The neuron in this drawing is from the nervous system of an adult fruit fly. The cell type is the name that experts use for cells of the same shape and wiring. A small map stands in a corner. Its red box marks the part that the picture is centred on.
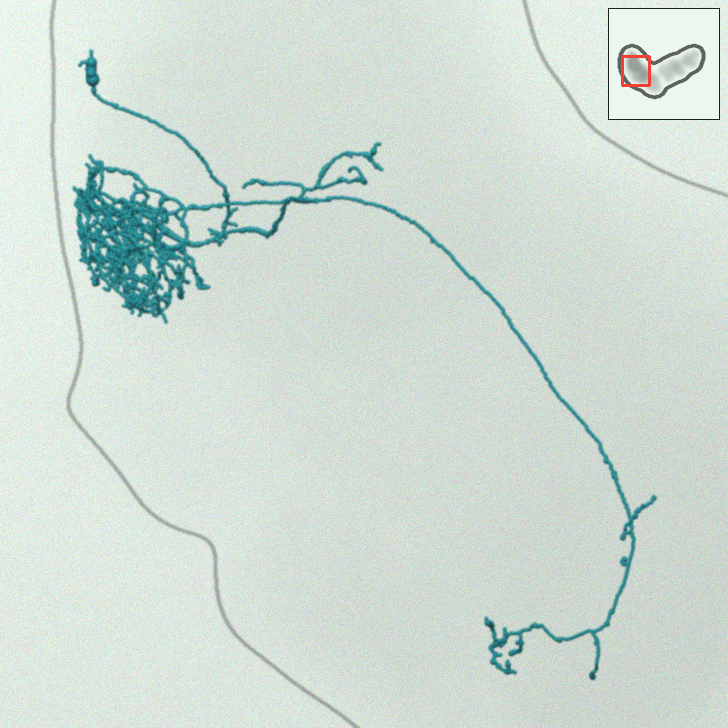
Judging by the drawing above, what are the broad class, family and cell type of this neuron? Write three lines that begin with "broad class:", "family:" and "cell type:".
broad class: central-brain intrinsic neuron
family: hemilineage VLPl&d1_lateral
cell type: AVLP260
